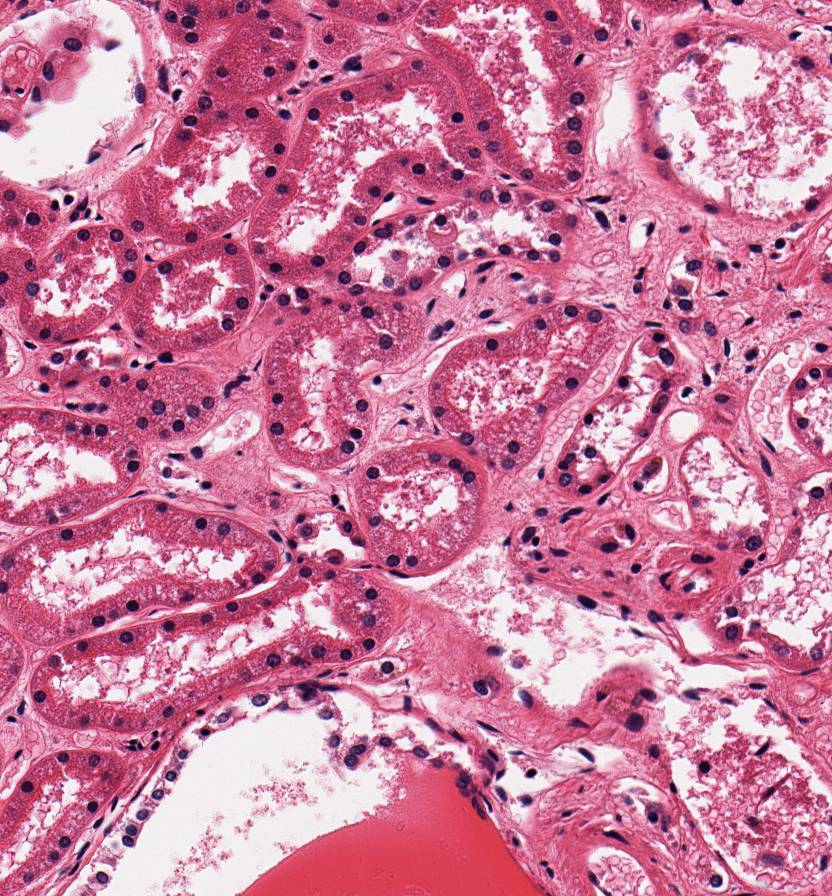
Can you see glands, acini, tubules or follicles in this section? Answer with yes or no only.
Yes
